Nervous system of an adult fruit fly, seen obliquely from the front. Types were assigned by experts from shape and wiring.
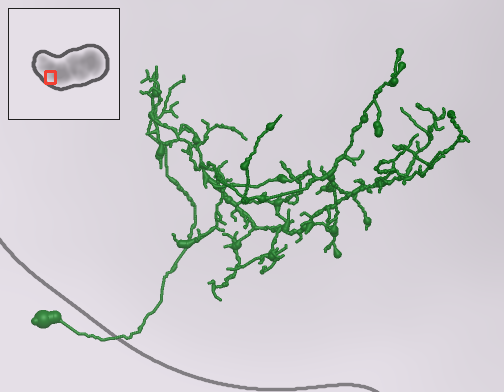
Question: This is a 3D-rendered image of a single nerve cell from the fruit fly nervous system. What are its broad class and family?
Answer: nerve-cord intrinsic neuron; hemilineage 20A.22A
